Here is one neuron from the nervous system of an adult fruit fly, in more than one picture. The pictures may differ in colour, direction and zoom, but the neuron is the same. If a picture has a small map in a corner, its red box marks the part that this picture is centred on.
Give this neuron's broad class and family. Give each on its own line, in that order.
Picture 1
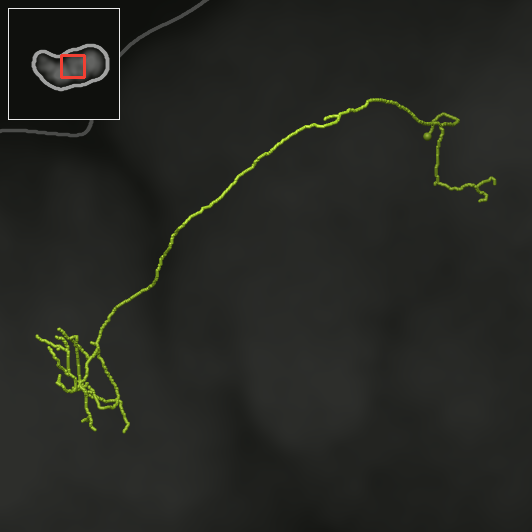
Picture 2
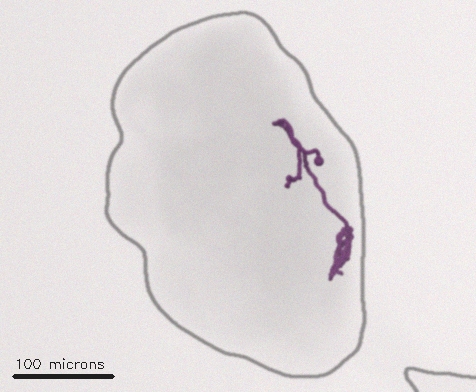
visual centrifugal neuron
LopVC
